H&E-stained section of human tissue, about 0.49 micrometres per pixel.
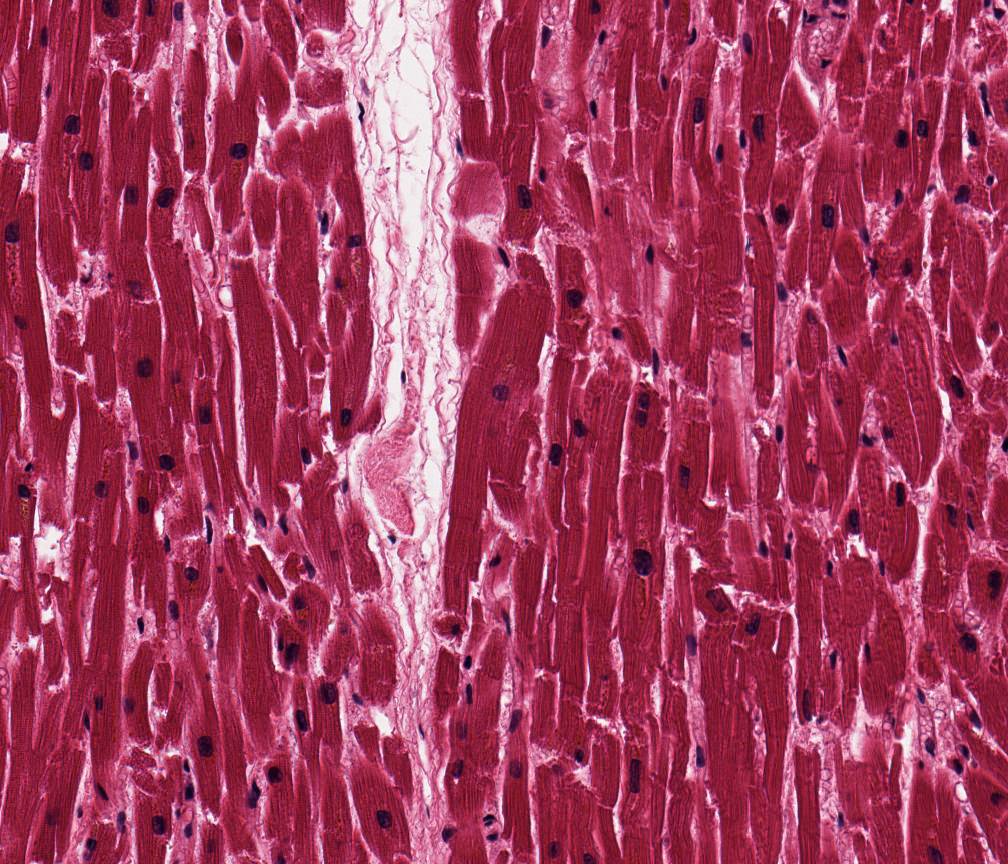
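Left ventricle of the heart: muscle fibres fill the field, running mostly from top to bottom, and many branch and join neighbouring fibres. The muscle cytoplasm stains a deep red-pink. Between the fibres lie small, dark, elongated nuclei of interstitial cells, smaller than the muscle nuclei.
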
